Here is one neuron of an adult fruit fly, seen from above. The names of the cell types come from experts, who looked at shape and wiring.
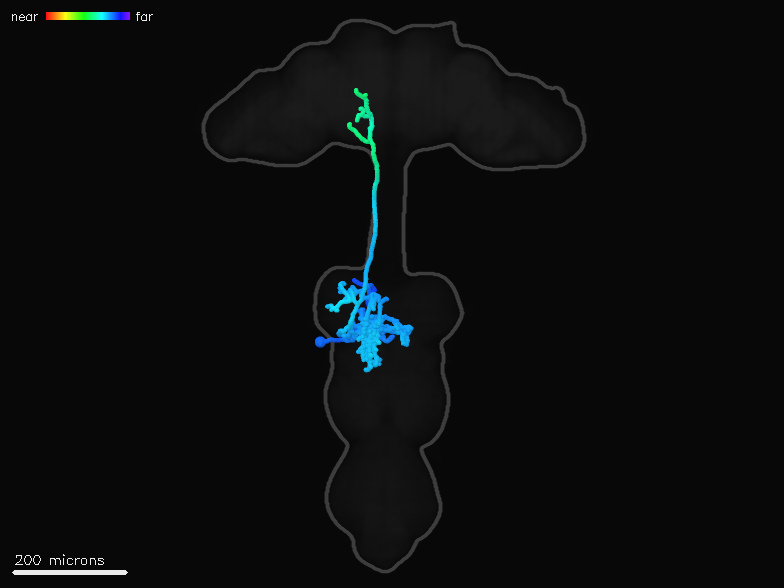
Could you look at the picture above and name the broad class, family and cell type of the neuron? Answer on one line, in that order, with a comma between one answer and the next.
ascending neuron, hemilineage 12A, AN12A017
